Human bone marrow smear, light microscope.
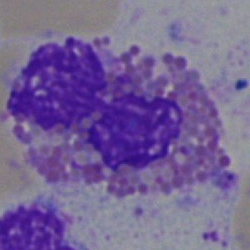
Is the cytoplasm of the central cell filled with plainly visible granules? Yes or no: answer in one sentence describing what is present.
Yes, the cell's cytoplasm contains many granules that can be seen.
